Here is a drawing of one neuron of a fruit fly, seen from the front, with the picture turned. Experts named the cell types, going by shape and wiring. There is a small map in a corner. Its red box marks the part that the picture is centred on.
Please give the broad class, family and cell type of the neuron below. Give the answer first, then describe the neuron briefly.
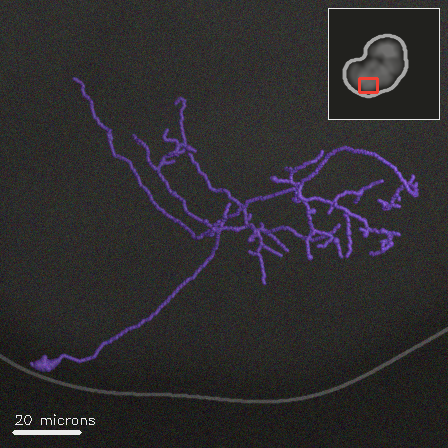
This is a central-brain intrinsic neuron. The family is hemilineage SLPpl1. The cell type is SLP266. From left to right in the picture it spans about 120 microns. The picture shows dozens of branch ends.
